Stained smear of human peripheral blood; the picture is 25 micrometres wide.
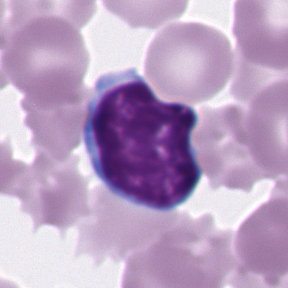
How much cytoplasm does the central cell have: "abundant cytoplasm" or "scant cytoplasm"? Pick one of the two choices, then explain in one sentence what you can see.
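Scant cytoplasm. The cytoplasm is a scant pale blue rim around the nucleus.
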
